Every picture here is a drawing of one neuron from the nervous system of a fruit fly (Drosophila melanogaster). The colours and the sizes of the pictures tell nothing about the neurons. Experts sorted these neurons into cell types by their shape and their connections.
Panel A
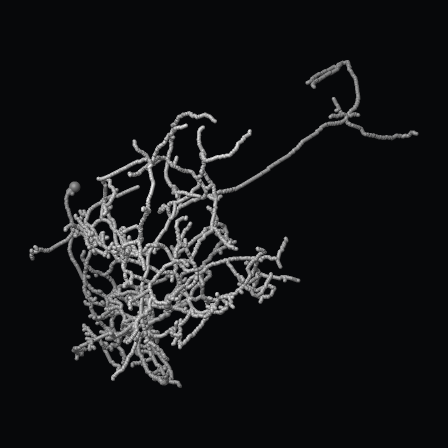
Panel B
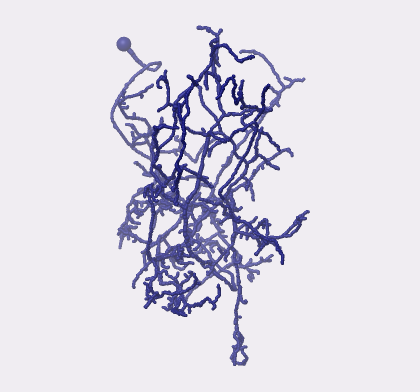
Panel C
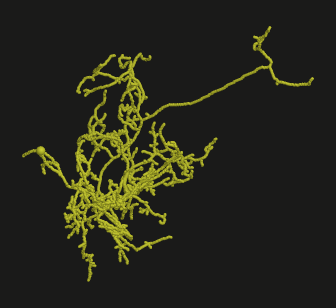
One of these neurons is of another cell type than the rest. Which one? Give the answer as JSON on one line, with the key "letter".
{"letter": "B"}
